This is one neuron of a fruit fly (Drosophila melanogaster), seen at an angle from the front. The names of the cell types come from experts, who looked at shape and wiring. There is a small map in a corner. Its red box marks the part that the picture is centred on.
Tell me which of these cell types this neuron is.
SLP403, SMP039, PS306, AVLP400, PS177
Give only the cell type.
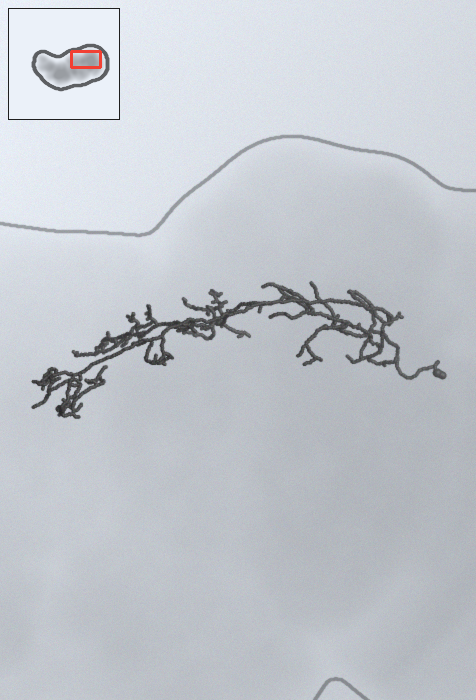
SMP039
